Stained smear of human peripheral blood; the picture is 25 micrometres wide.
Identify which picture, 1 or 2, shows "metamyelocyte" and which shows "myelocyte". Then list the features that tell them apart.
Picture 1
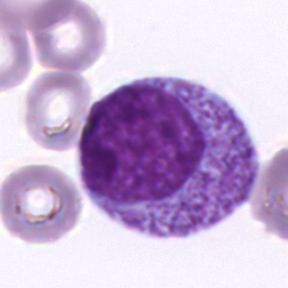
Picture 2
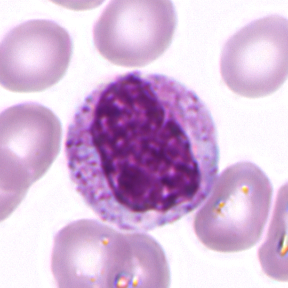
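Picture 1 shows the myelocyte, and picture 2 the metamyelocyte. Shared points: both cells have a round, smooth outline, show no nucleoli and hold no vacuoles in the cytoplasm.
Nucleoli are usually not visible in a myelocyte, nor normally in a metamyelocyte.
Chromatin: dark purple in both, but mottled in the myelocyte and coarsely clumped in the metamyelocyte.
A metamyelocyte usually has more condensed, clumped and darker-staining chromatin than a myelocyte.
Cytoplasm: in the myelocyte it has many fine purple granules scattered throughout; in the metamyelocyte it is pale lilac.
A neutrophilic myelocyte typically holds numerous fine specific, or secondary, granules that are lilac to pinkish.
Size: the myelocyte measures about 16 by 14 micrometres. Neighbours: red cells lie close beside the left edge of the myelocyte, while a single red cell lies against the lower right edge of the metamyelocyte.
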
